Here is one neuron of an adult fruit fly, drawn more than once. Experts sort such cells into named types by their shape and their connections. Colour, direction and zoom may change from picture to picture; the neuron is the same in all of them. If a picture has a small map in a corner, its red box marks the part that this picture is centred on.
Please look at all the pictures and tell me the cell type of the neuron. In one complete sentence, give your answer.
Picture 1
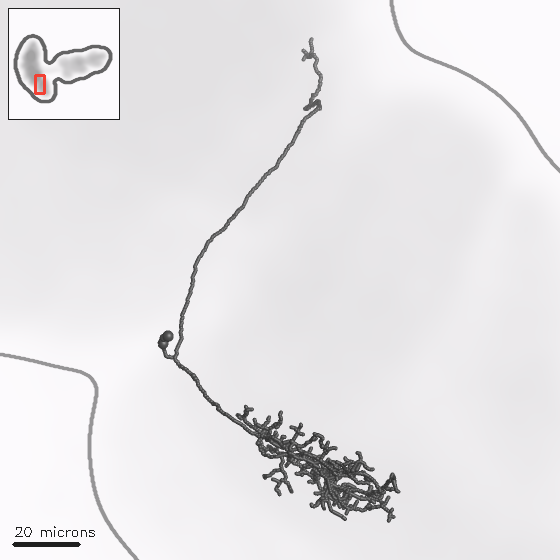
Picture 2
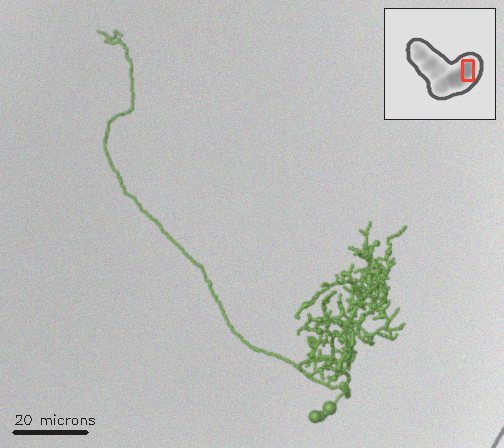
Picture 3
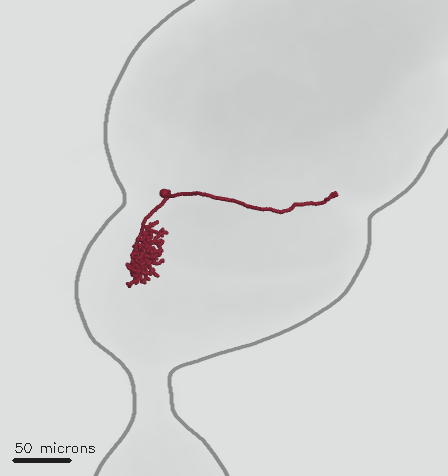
By its cell type, the neuron is MeVP3.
